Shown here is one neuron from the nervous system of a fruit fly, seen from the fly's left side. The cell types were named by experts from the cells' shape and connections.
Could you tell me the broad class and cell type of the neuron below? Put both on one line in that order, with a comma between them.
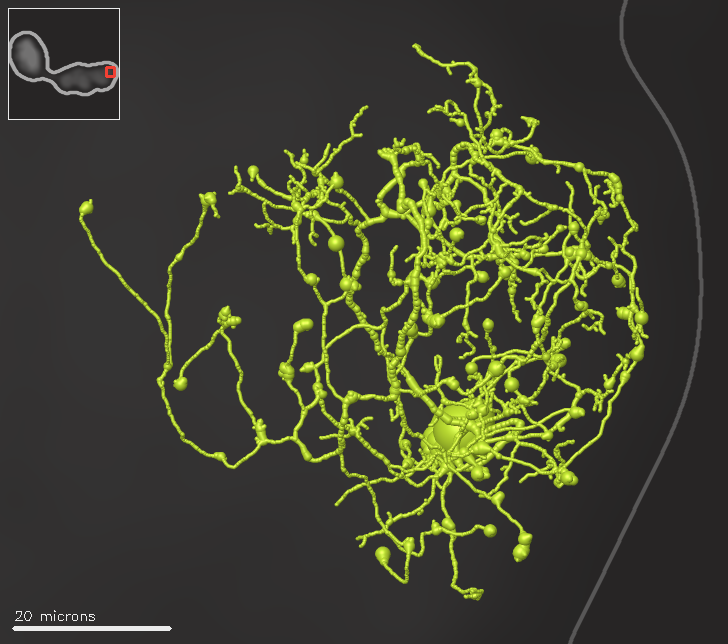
nerve-cord intrinsic neuron, INXXX345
